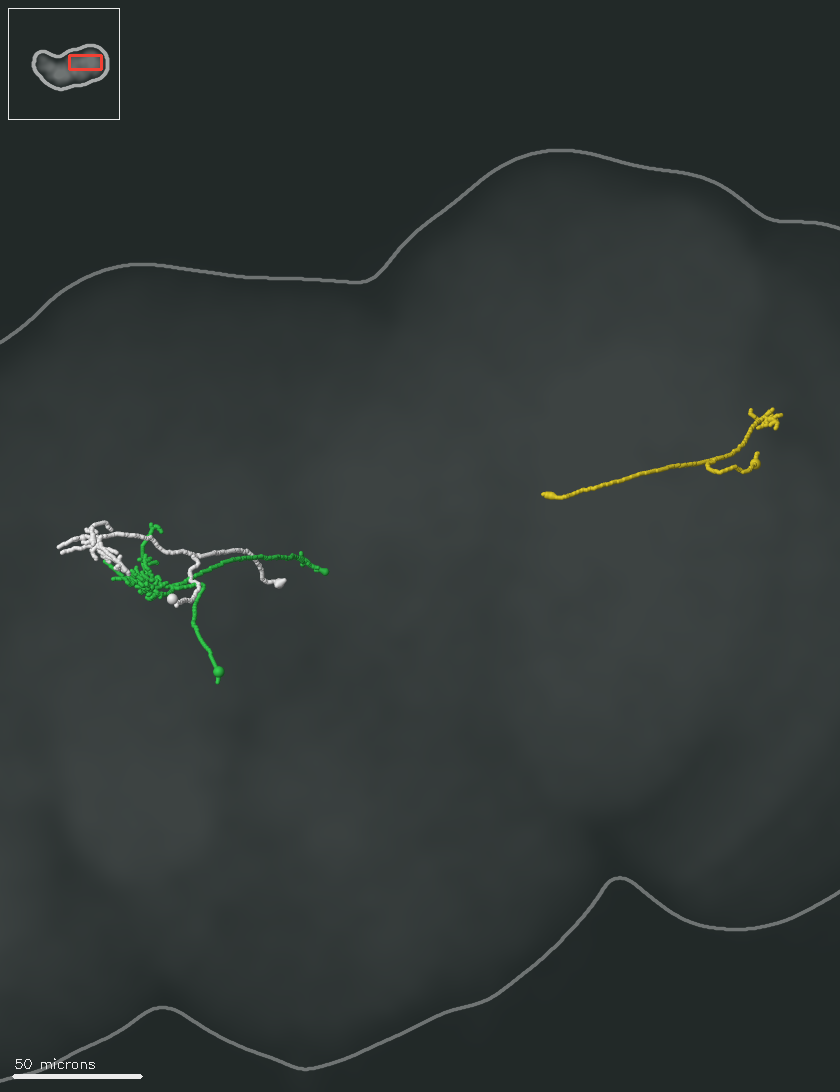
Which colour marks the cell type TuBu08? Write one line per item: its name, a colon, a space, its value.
colour: yellow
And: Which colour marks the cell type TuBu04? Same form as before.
colour: green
